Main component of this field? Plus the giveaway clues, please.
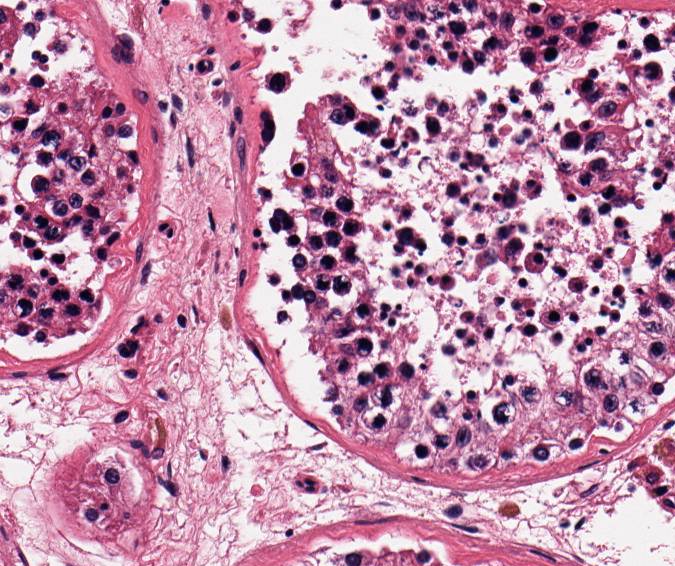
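The structure is a seminiferous tubule. Decisive: in the lower part of the large right tubule, cells with larger round nuclei and pale pink cytoplasm lie in several layers against the wall.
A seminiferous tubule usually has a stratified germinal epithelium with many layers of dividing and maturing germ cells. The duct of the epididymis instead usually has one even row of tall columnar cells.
The right tubule's lumen is crowded with loose, detached round cells among clear spaces, many with small, dark, densely stained round nuclei. The stroma between tubules is loose and pale.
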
